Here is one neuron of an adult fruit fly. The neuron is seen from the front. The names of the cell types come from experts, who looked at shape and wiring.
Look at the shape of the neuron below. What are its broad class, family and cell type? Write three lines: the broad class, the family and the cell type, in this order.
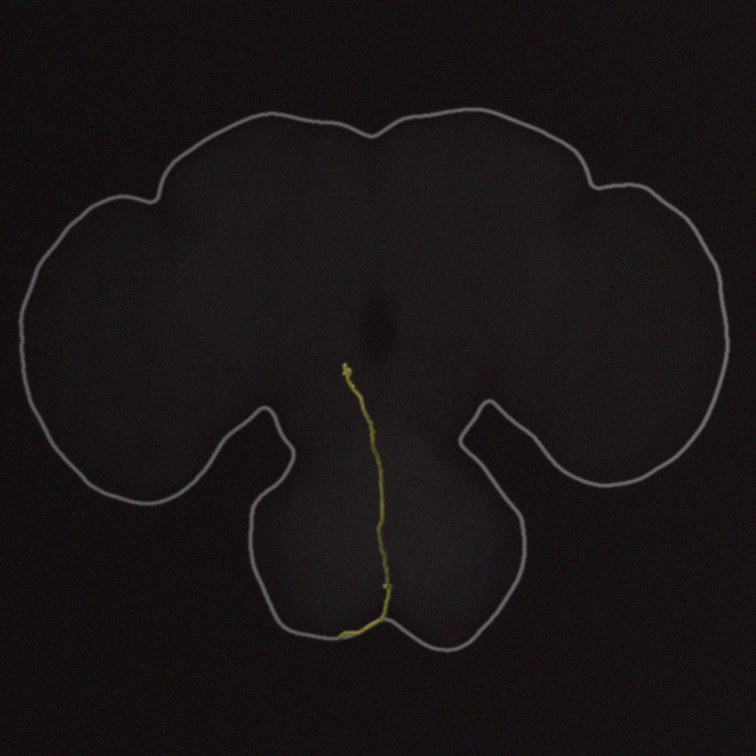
sensory neuron ascending to the brain
class gustatory
LgAG1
